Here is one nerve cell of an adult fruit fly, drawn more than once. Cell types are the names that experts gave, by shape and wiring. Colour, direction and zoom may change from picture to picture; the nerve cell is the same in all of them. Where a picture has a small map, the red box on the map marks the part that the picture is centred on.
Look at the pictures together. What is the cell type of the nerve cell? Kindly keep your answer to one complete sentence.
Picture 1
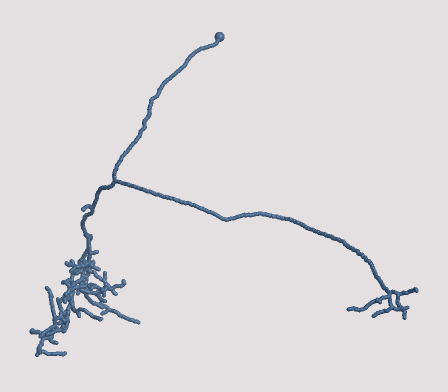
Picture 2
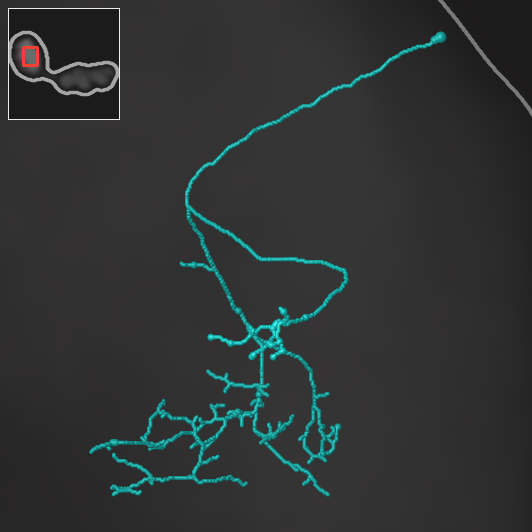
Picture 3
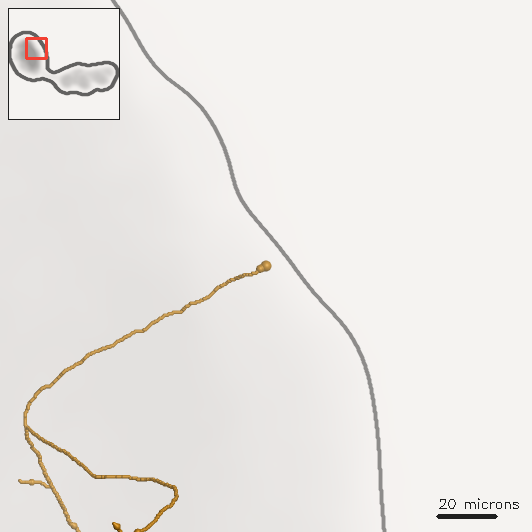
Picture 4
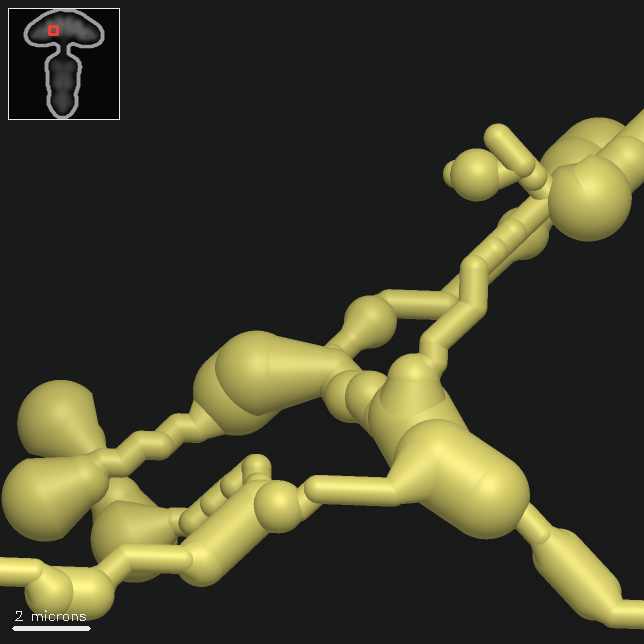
This nerve cell is classified under the cell type CB4104.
